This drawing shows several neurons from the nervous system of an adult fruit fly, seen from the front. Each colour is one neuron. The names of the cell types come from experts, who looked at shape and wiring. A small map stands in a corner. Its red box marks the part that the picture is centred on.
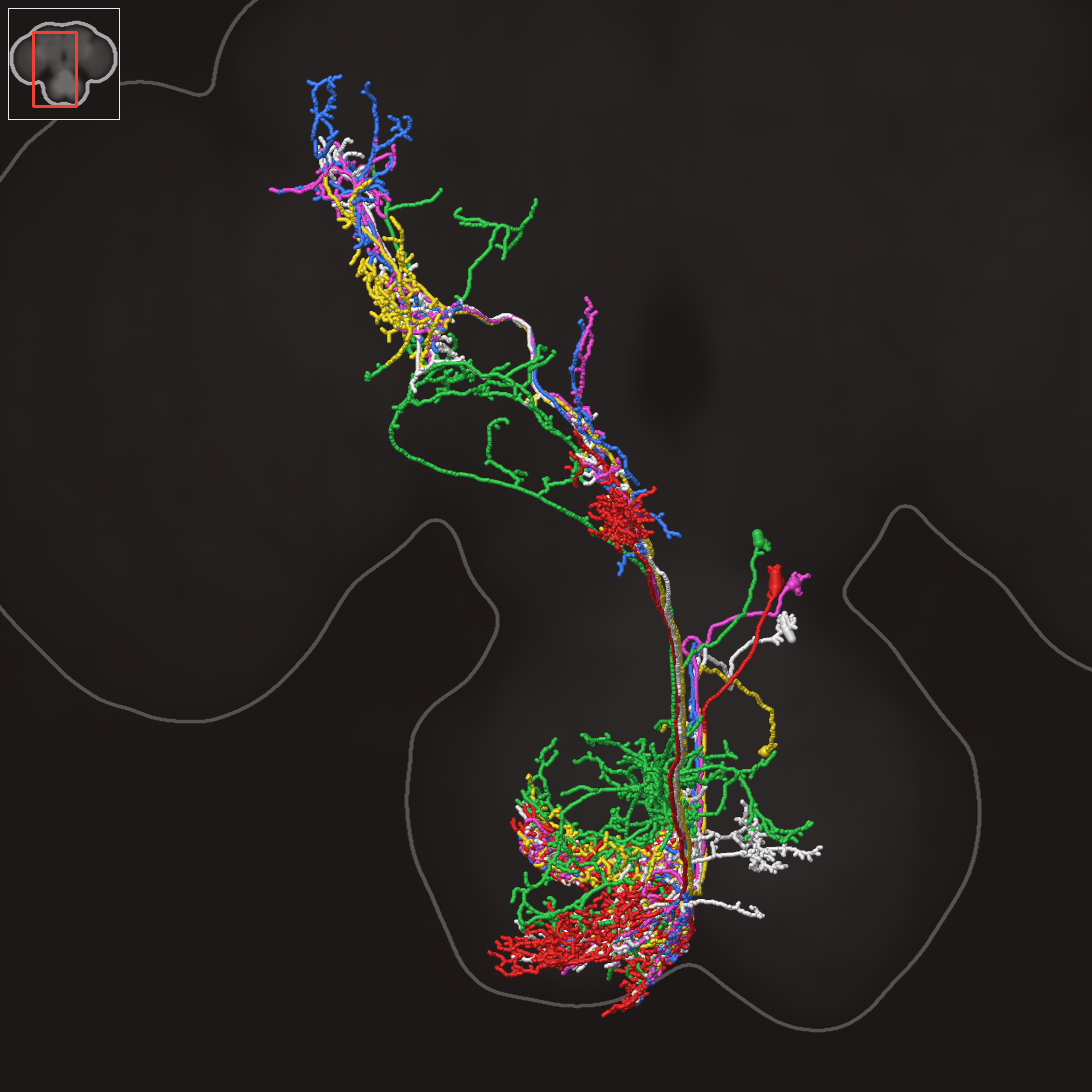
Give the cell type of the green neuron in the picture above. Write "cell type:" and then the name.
cell type: ANXXX057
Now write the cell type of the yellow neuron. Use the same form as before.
cell type: ANXXX093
